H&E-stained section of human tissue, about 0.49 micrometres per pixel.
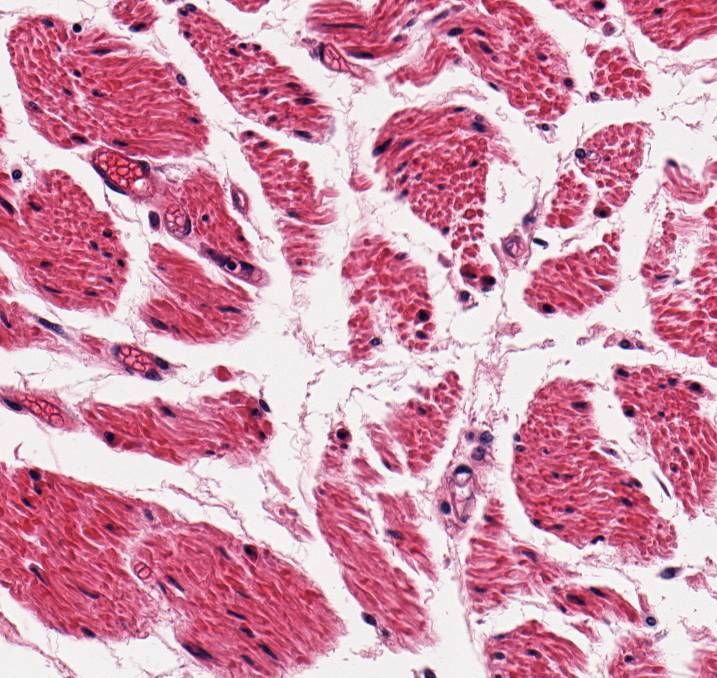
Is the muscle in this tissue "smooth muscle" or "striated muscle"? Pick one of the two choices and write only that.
Smooth muscle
